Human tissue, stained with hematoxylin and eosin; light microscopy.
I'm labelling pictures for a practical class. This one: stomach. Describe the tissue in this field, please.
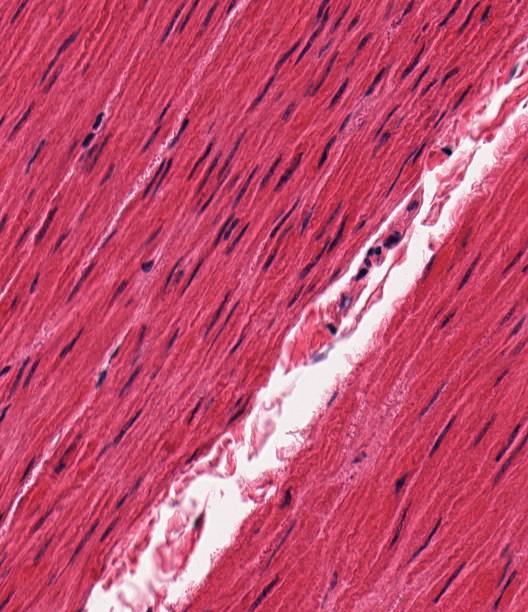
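Start with the cytoplasm: it is deep pink and fairly uniform, and you won't see clear cross-striations. The nuclei are dark, slender and elongated, lying parallel to the fibres. Notice they sit scattered within the fibres, not lined up along their edges. Right of centre, a small cluster of dark round nuclei lies within the gap.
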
